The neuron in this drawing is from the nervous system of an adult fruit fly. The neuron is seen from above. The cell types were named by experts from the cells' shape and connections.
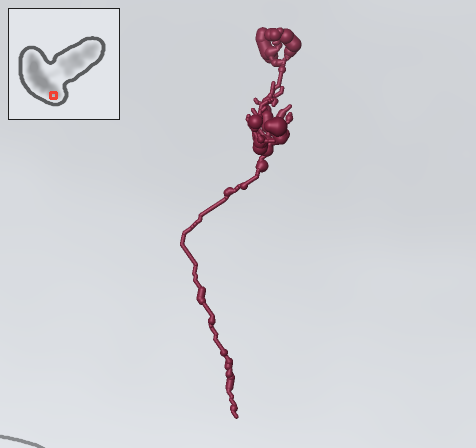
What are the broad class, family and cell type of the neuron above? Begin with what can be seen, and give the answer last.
It is in the brain and does not reach the nerve cord. In this view it is more than twice as tall as it is wide. It is an optic-lobe intrinsic neuron. Its family is L. The cell type is L5.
